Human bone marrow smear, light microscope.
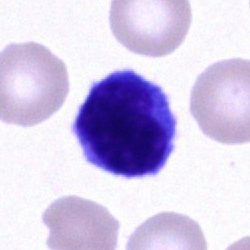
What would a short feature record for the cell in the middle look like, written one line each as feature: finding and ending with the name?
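Chromatin: dense, dark purple, coarsely clumped
Nucleoli: none seen
Cytoplasm: very scant, at most a thin rim at the cell edge
Vacuoles: none visible
Identity: lymphocyte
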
